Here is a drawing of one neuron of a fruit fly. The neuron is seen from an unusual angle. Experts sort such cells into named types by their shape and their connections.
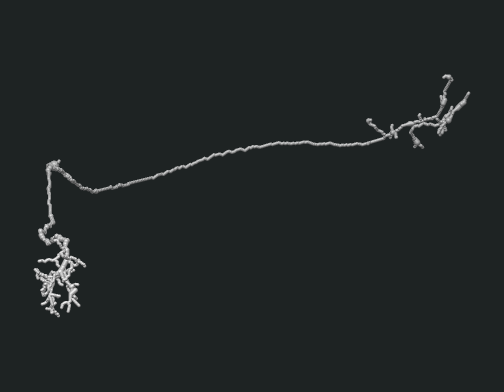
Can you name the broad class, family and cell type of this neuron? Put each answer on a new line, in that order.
visual projection neuron
hemilineage VPNd2
LC10c-2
